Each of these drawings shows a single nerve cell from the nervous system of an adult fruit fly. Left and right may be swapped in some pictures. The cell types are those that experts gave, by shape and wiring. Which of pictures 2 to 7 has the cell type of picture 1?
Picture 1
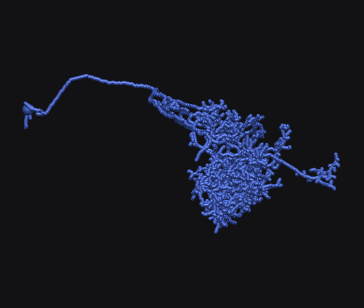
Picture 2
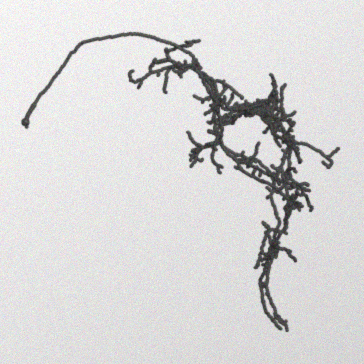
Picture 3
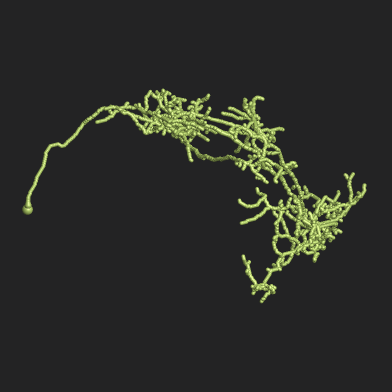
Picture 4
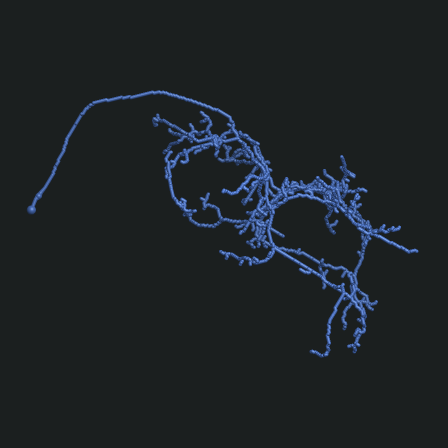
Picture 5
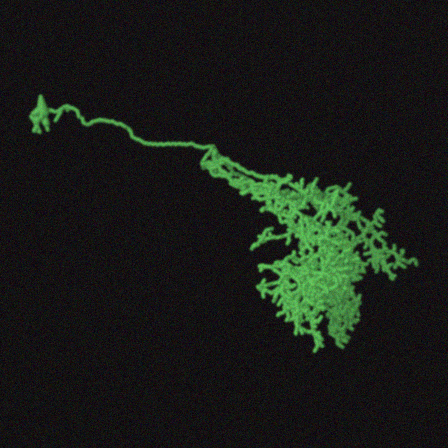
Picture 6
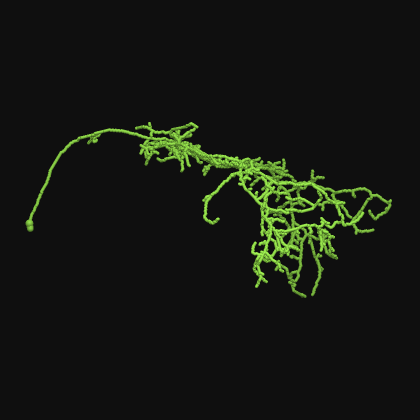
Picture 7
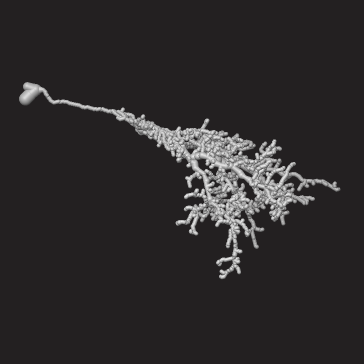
5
